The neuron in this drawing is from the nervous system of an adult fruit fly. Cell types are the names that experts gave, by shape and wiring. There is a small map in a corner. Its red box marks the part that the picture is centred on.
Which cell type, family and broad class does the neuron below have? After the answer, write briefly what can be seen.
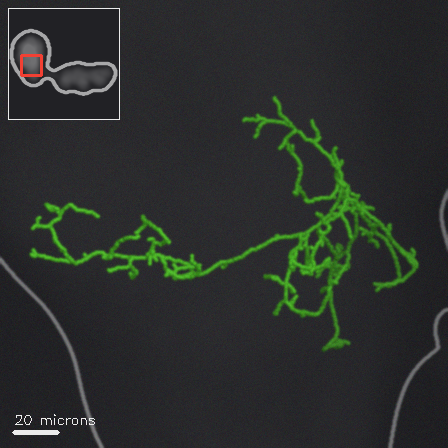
It is of cell type CB1918. Its family is hemilineage LB3. This is a central-brain intrinsic neuron. From left to right in the picture it spans about 180 microns. Dozens of branch ends can be seen.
